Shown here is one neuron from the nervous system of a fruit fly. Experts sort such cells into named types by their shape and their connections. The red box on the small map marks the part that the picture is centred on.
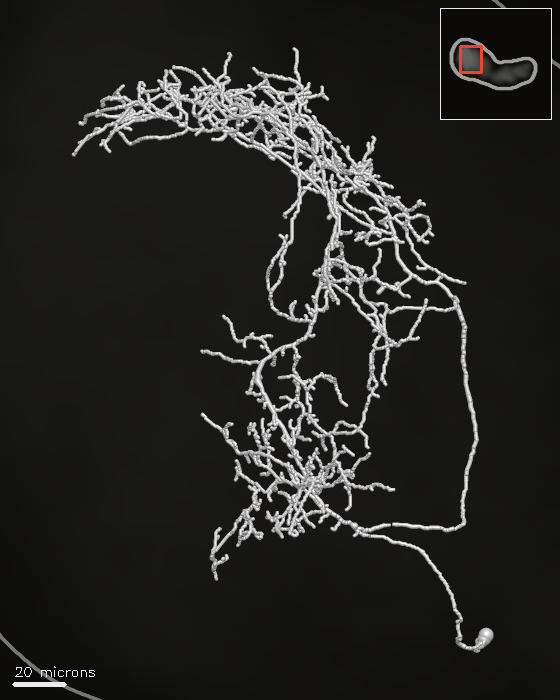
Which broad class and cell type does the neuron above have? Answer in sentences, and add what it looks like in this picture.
This is a central-brain intrinsic neuron. The cell type is SMP594. The cell body can be seen at the lower right of the picture. From top to bottom in the picture it spans about 250 microns. The picture shows more than a hundred branch ends.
